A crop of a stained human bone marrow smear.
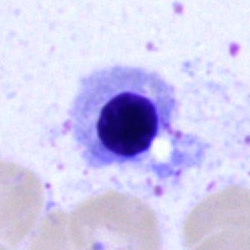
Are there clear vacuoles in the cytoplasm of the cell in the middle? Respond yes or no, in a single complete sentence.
Yes, its cytoplasm contains at least one clear vacuole.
